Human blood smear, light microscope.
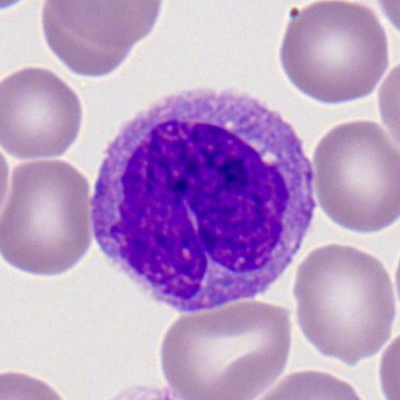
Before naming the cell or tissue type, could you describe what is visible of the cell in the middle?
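Hmm, a narrow cleft runs in from the nucleus's lower edge. The nucleus fills most of the cell, leaving a rim of cytoplasm with a fine, dusty granular texture. There's a small clear spot in it, at the upper right of the nucleus. A monocyte, then.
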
